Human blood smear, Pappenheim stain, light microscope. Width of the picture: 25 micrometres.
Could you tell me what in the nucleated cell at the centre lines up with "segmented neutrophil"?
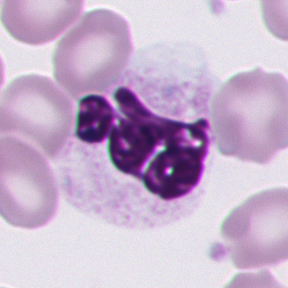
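Let me start with the nucleus: it is divided into several separate lobes, which goes with a segmented neutrophil. The chromatin in those lobes is dark purple and coarsely clumped.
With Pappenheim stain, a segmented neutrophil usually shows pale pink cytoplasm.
Here the cytoplasm is pale pinkish-lilac, which sits close to that. And through it, fine pinkish-violet granules are scattered evenly.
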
